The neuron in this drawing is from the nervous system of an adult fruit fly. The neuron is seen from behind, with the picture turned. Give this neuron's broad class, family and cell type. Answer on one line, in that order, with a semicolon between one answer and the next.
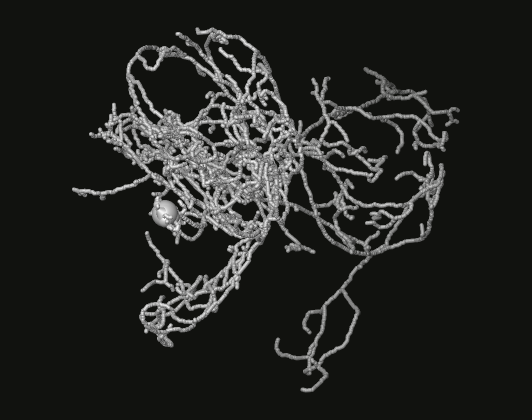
nerve-cord intrinsic neuron; hemilineage 27X; IN27X002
